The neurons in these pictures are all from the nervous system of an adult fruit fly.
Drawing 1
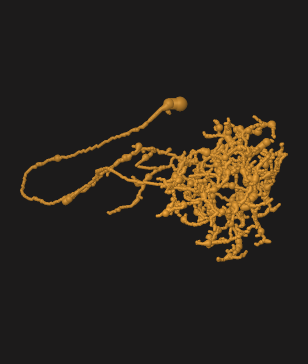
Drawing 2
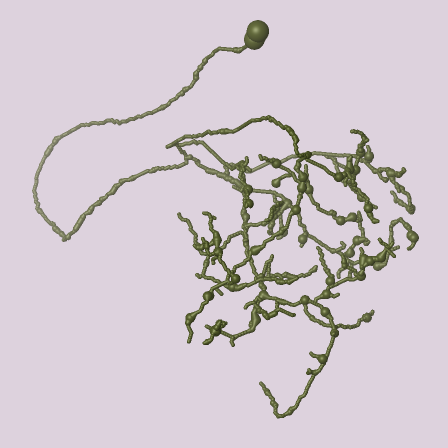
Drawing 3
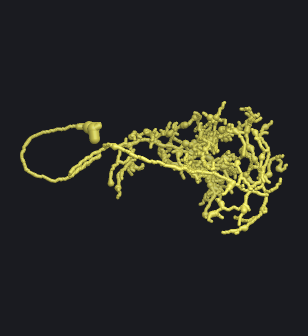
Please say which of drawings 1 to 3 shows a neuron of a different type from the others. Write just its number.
2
